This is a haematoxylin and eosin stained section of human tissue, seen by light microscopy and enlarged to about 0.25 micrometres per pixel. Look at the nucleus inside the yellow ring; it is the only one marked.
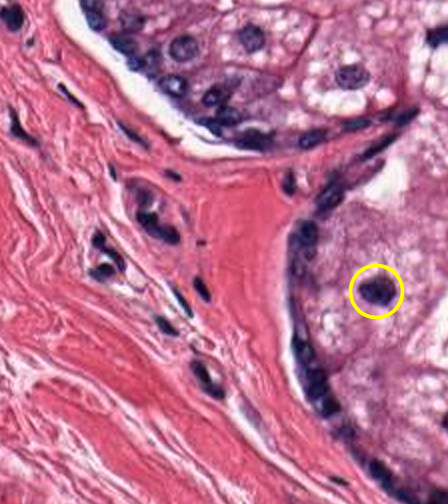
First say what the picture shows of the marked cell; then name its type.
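The nucleus is small, very dark and evenly dense, with a slightly angular, irregular outline rather than a smooth round one. Its nucleus is darker and more compact than the rounder, paler nuclei of the neighbouring pale cells in the same cluster. The nucleus is surrounded by a wide rim of pale pink cytoplasm that looks finely bubbly or foamy. The cell lies a short distance inside the edge of a cluster of pale foamy cells; that edge is lined by a row of flattened dark nuclei, beyond which is pink fibrous tissue. It is a sebaceous gland cell.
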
